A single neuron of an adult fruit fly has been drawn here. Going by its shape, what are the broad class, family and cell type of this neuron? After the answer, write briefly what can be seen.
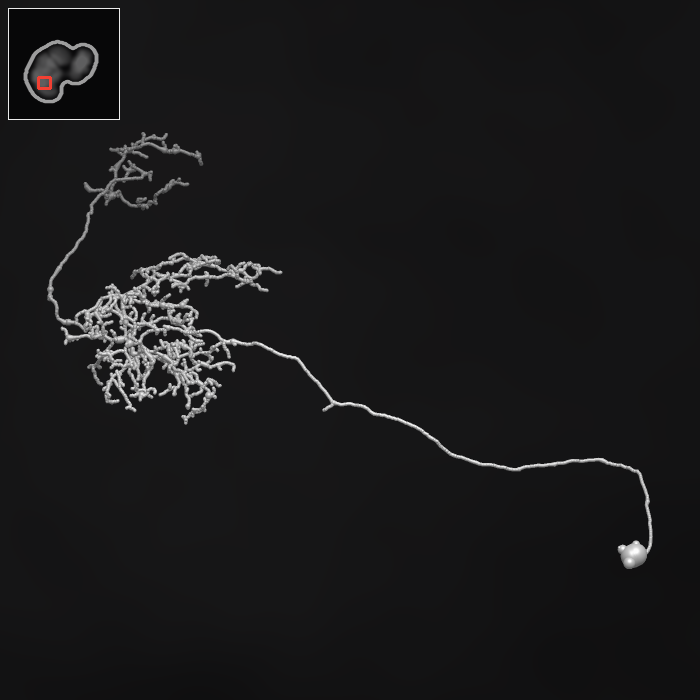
It is an optic-lobe intrinsic neuron. The family is Tlp. It is of cell type Tlp13. The cell body is at the lower right of the picture. Dozens of branch ends can be seen.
